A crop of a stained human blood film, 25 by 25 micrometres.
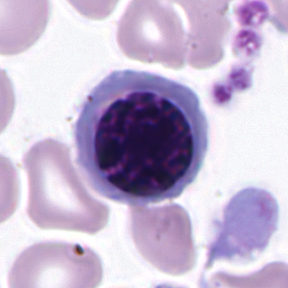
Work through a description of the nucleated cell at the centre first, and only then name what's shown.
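Looking first at the nucleus, I see it fills most of the cell and is round in outline, about 9 micrometres across. Its chromatin is dark purple and coarsely clumped. Around it, on every side, runs a narrow rim of pale grey-blue cytoplasm. So I would call this a normoblast.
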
